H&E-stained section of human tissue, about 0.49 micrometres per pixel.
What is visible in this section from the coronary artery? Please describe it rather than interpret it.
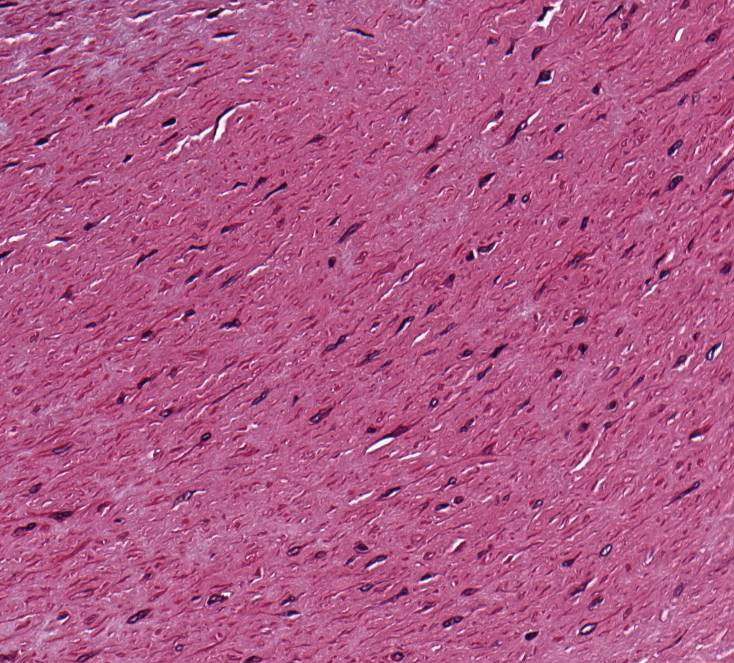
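The tissue forms one uniform sheet of closely packed parallel fibres across the entire field, with no lobules or septa. Fibres and nuclei are oriented diagonally, from lower left to upper right. The nuclei are small, dark and elongated to oval, and are distributed fairly evenly throughout. No epithelium and no glands are present anywhere in the field.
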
